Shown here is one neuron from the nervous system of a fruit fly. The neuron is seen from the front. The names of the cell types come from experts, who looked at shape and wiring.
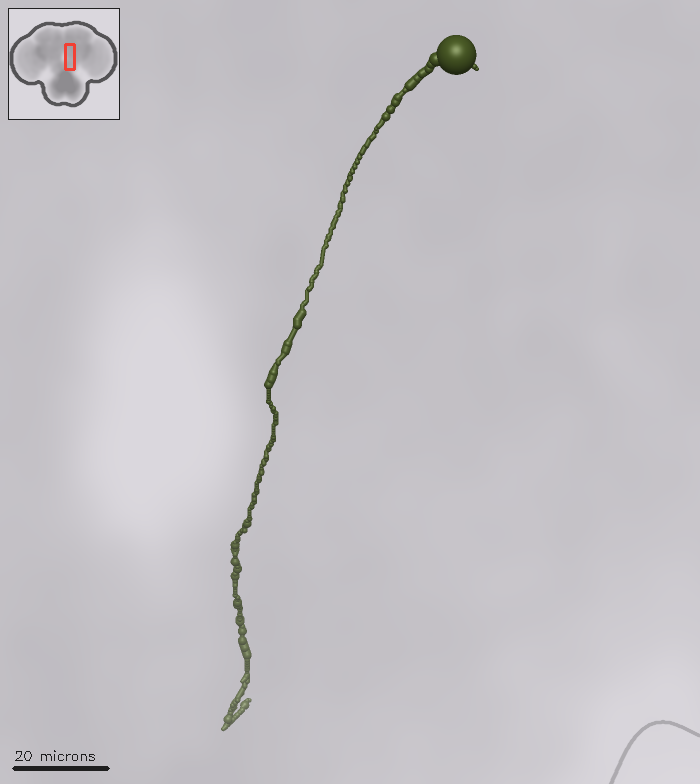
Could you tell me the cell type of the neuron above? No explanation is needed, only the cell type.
ITP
